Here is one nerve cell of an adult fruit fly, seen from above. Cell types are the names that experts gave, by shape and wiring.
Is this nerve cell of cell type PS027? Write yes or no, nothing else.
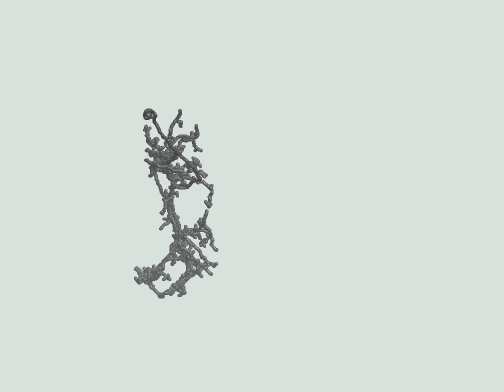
no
